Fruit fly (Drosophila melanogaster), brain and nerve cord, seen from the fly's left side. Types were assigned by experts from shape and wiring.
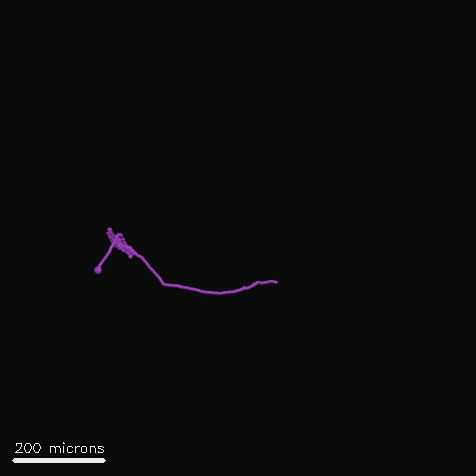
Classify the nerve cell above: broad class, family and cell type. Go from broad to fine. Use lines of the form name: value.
broad class: descending neuron
family: hemilineage LB6
cell type: DNge071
